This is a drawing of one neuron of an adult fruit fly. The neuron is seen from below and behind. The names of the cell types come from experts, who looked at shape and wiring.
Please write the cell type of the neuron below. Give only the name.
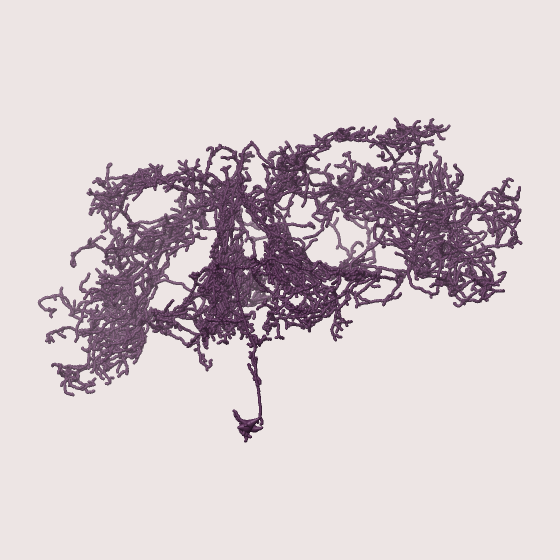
OA-VUMa8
